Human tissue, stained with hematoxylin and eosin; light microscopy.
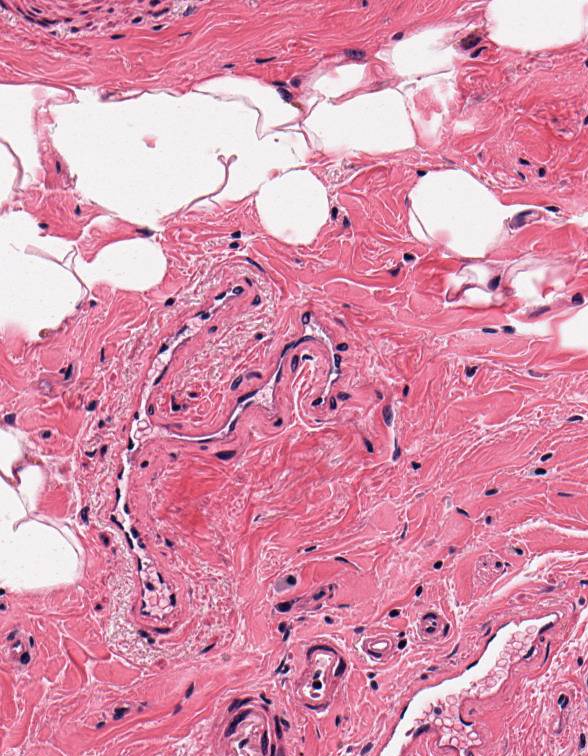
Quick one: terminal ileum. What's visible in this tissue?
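Look first at the pink, wavy collagen bundles: they fill most of the field and run in varied directions, so most of what you see is dense connective tissue. Scattered sparsely among those bundles are fibroblasts with dark, spindle-shaped nuclei. In the upper third you'll find adipocytes, which show as empty white spaces bounded by thin membranes. Down at the bottom right, an elongated space holds pale, rounded bodies.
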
